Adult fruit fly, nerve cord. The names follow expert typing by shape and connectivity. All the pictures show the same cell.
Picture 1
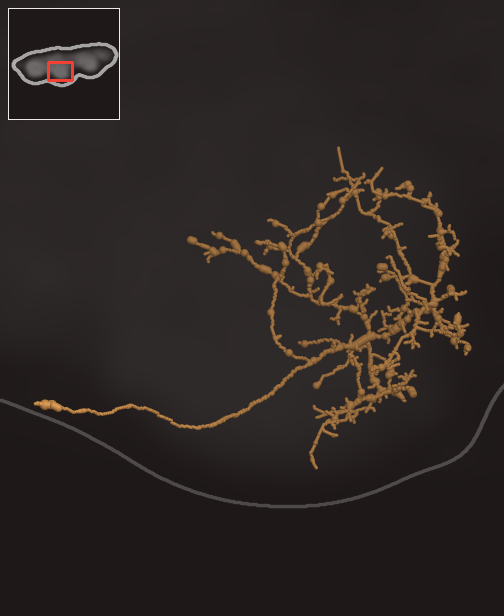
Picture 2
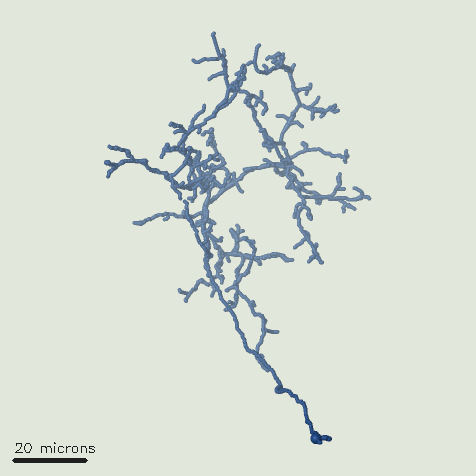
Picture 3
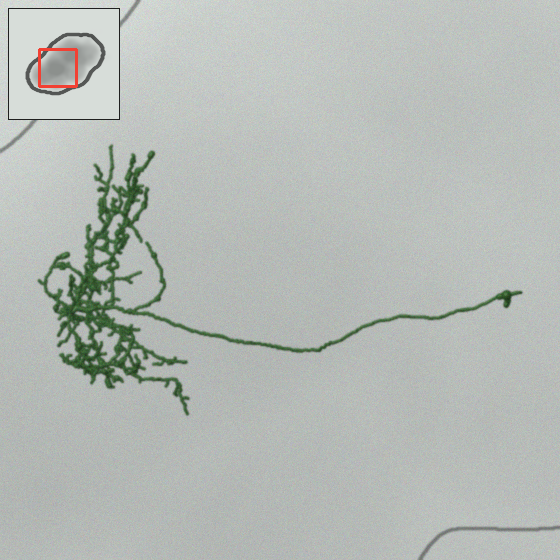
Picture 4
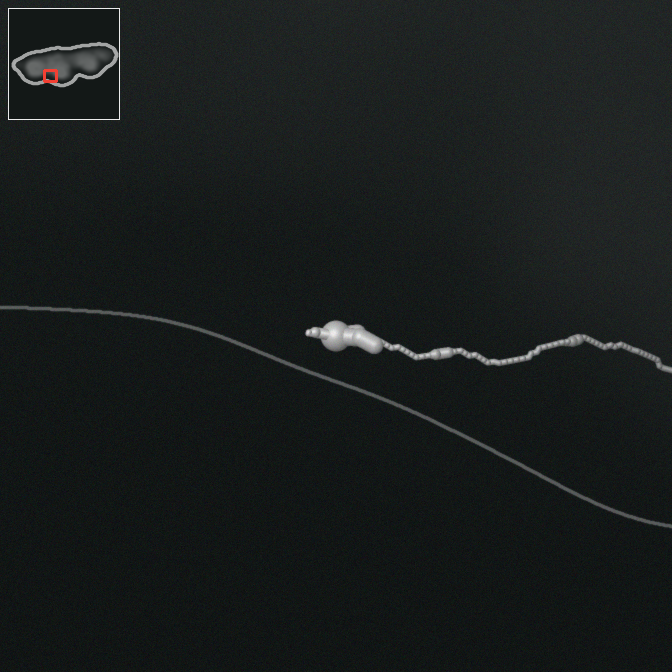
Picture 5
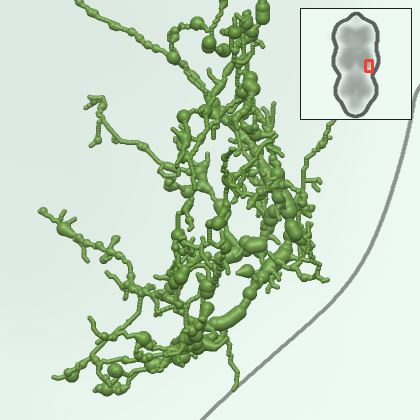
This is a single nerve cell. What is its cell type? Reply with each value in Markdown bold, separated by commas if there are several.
**IN13B067**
